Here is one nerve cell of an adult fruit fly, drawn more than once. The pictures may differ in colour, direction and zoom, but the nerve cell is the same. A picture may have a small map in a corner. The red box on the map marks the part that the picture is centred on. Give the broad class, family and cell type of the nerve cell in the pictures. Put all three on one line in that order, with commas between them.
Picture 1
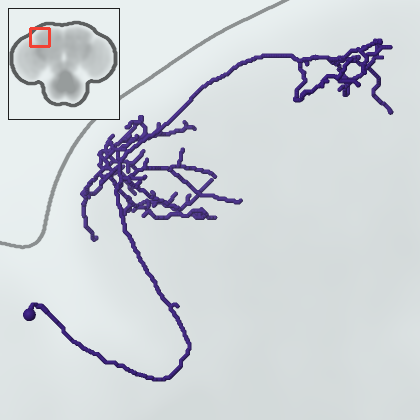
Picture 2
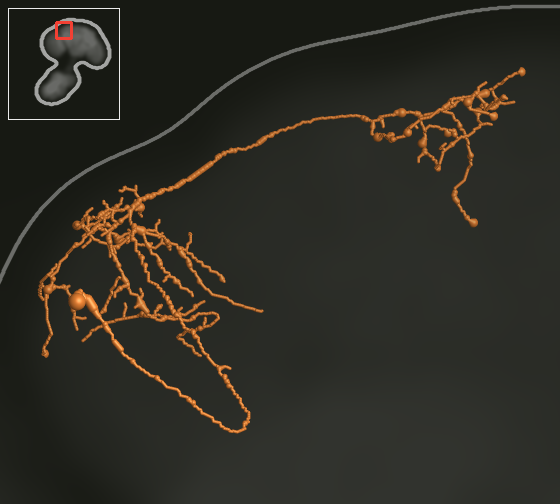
central-brain intrinsic neuron, hemilineage VPNl&d1_dorsal, CB1909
